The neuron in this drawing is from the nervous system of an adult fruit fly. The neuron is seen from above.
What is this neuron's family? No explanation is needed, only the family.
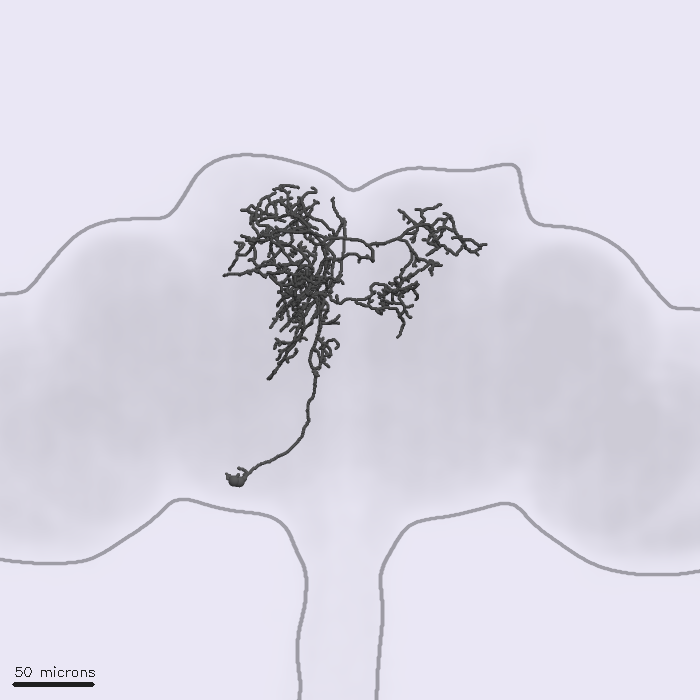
hemilineage 23B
